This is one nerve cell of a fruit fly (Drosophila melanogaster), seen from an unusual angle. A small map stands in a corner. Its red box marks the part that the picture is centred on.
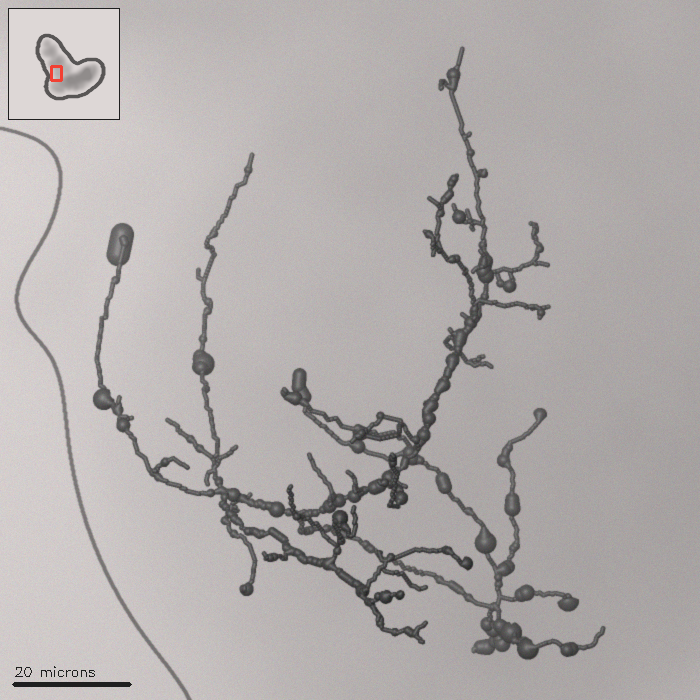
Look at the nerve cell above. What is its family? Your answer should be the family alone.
hemilineage 20A.22A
